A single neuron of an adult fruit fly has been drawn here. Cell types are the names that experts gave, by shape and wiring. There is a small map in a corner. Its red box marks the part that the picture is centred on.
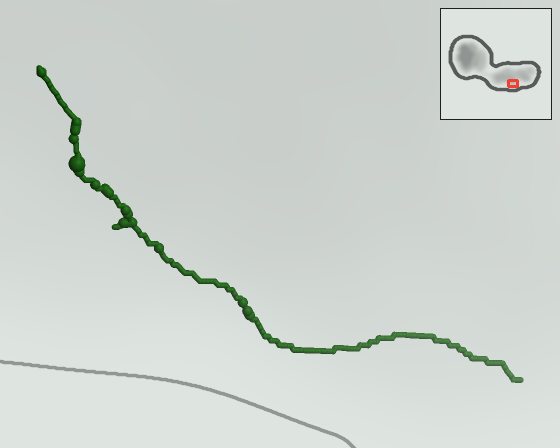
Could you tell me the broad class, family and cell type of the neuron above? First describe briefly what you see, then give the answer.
The drawing shows no cell body. It has a dozen or fewer branch ends. Its broad class is sensory neuron entering the nerve cord. The name of its family is class gustatory. Its cell type is LgLG2.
